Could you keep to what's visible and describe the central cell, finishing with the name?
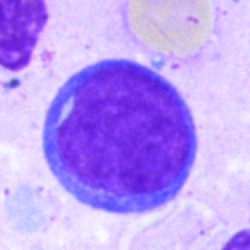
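A round, smooth outline encloses a nucleus whose chromatin is fine, evenly dispersed and stained purple. Around the nucleus, the cytoplasm forms a thin rim of deep blue. At the upper left edge of the nucleus lies a small pale slit. This is a blast.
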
